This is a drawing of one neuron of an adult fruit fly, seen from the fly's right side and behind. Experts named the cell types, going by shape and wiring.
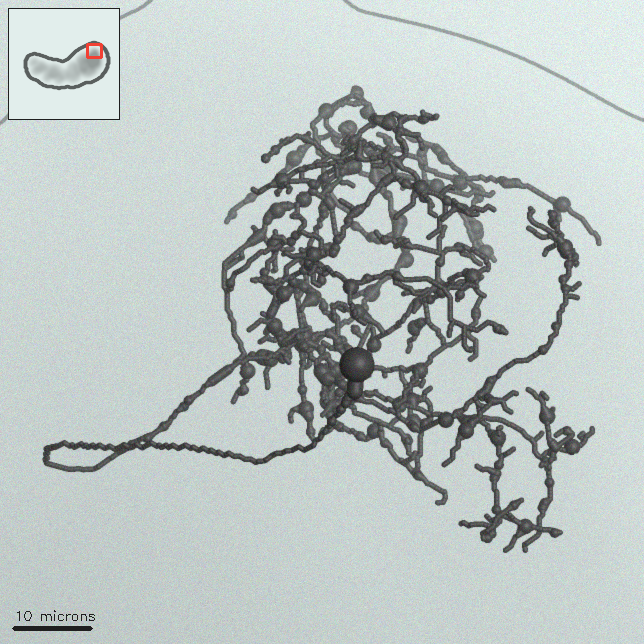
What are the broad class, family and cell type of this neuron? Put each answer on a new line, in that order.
central-brain intrinsic neuron
hemilineage LHp1
CB3288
